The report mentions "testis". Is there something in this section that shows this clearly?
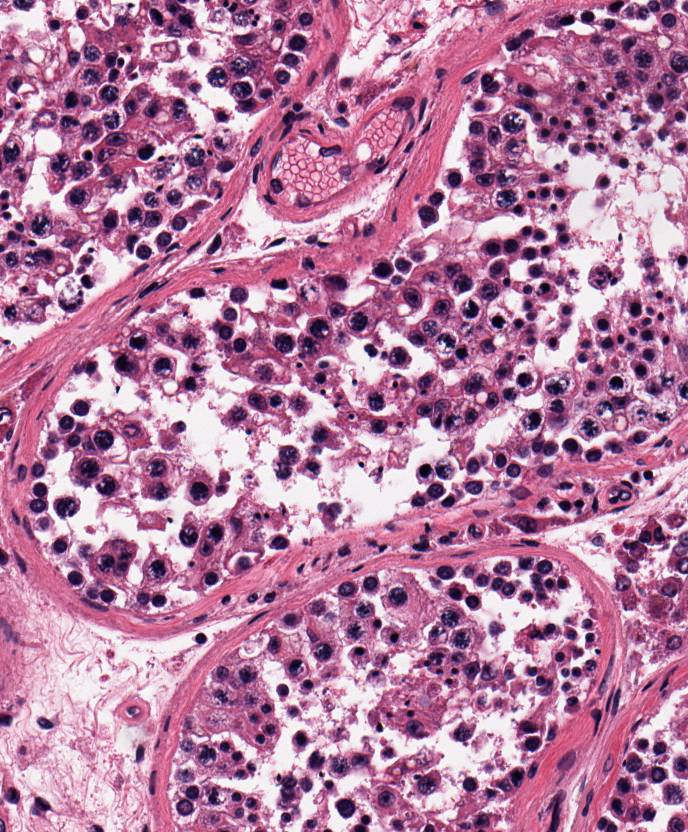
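Yes, this is testis, so let's walk through the field together. Start at the edge of each tubule: a thick pink fibrous wall, with flattened, elongated nuclei running parallel to the tubule outline.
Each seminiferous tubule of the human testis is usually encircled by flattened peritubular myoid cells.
Those flattened wall nuclei agree with that. Now look inside the tubules, where many small round cells with dense, dark, round nuclei lie among larger cells whose nuclei are bigger and more open. Near the top centre, a small vessel packed with red blood cells sits in the wall between tubules.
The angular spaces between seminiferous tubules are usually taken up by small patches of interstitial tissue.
Down in the lower left corner, outside the tubules, you'll find pale, loose, wavy connective tissue.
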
